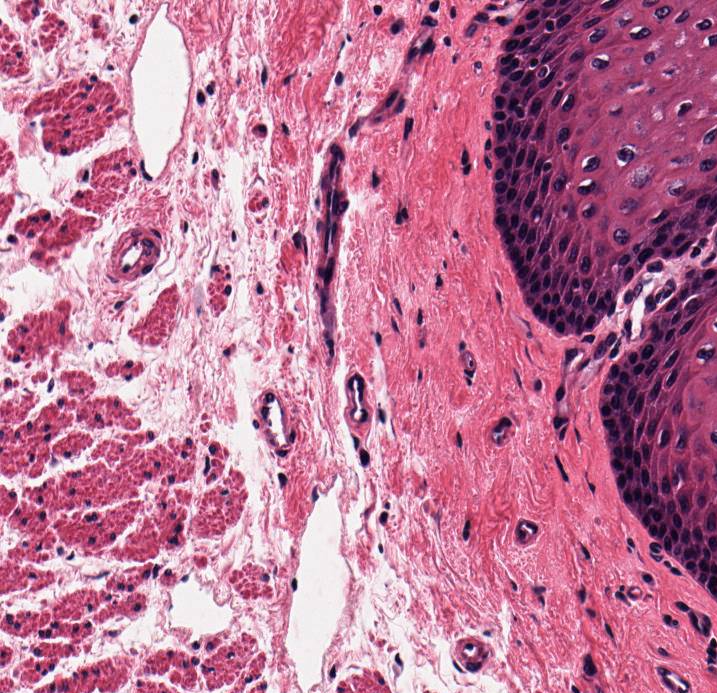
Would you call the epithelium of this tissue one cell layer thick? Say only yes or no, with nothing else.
No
